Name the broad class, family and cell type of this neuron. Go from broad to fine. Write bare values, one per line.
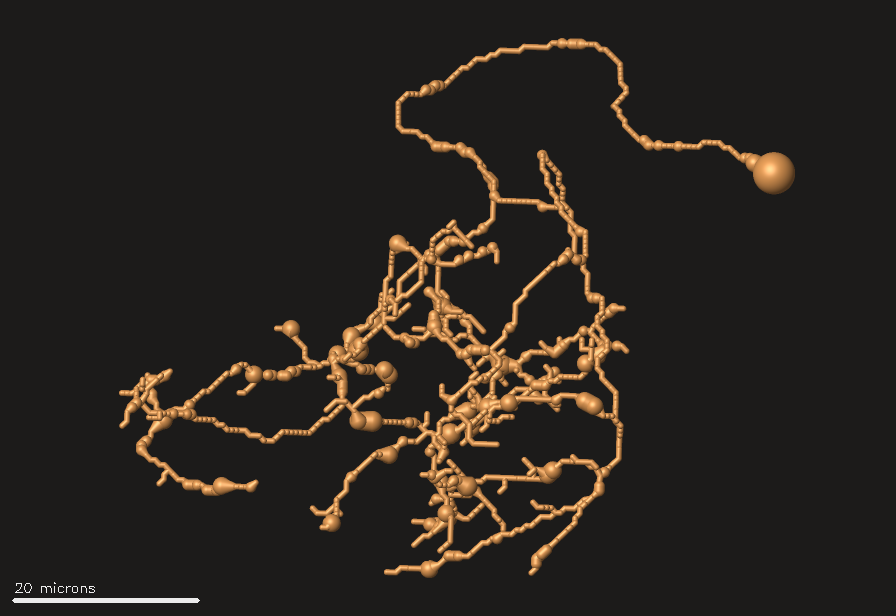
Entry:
central-brain intrinsic neuron
hemilineage LHl1
LHAV4a6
